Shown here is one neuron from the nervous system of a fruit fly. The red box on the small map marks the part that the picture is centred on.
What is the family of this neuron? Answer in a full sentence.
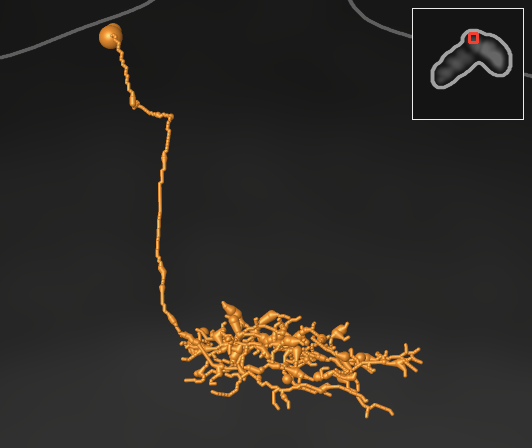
The family is Cm.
